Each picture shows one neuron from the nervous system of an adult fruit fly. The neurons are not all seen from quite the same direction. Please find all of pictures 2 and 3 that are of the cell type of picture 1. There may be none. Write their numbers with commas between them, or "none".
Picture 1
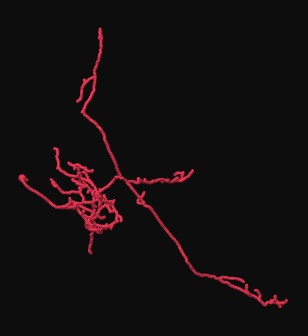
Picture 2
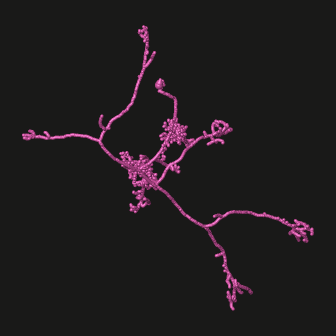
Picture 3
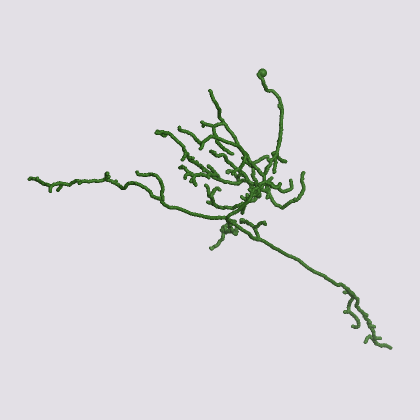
3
